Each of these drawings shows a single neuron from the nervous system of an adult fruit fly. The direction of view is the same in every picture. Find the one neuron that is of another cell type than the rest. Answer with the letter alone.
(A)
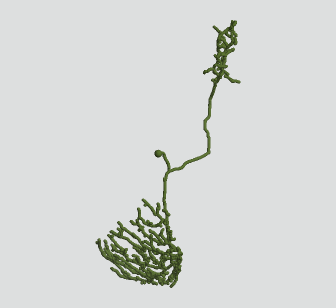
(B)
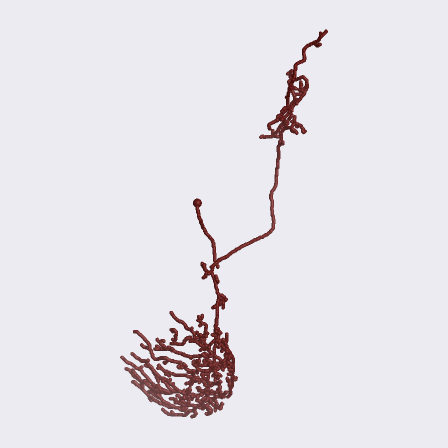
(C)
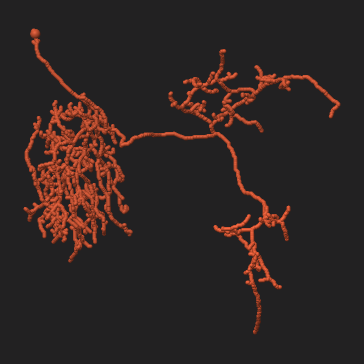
C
